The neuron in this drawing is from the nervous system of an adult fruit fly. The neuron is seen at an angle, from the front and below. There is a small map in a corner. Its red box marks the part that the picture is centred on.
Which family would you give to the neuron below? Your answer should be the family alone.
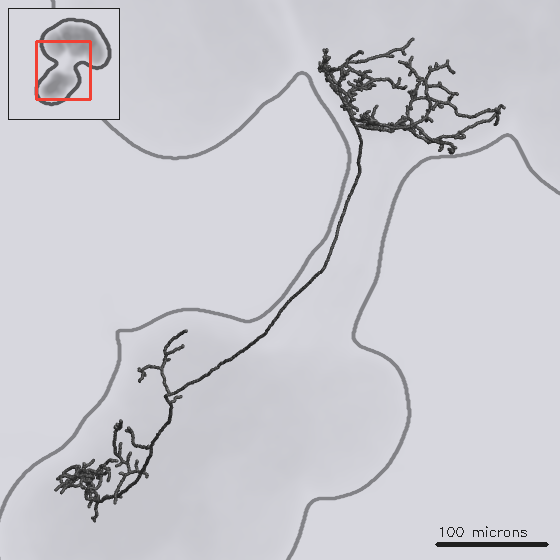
DNge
